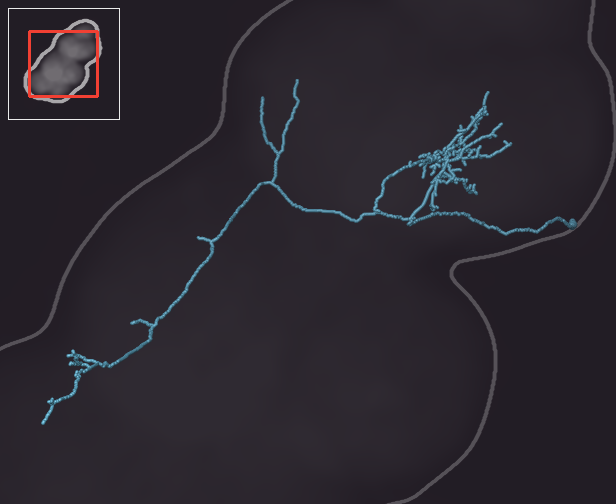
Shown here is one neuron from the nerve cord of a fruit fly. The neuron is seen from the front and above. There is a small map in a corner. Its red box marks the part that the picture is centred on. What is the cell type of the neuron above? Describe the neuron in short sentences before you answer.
As drawn here it is wider than it is tall. It is a nerve-cord intrinsic neuron. It is of cell type IN08B082.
